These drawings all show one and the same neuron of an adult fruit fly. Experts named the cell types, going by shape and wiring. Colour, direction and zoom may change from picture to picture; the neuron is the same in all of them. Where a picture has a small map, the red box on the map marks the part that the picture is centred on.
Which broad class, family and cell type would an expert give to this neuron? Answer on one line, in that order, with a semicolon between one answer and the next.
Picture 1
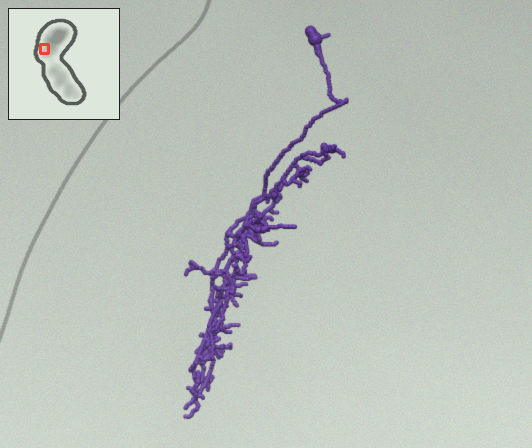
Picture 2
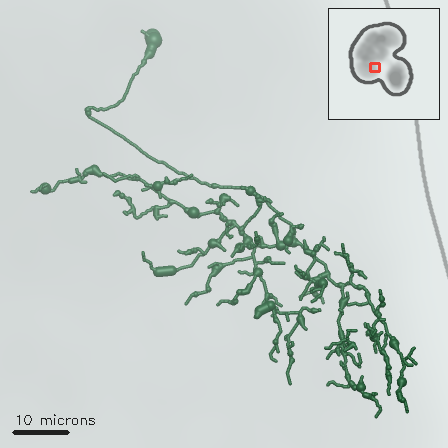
visual projection neuron; MeVP; MeVP3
